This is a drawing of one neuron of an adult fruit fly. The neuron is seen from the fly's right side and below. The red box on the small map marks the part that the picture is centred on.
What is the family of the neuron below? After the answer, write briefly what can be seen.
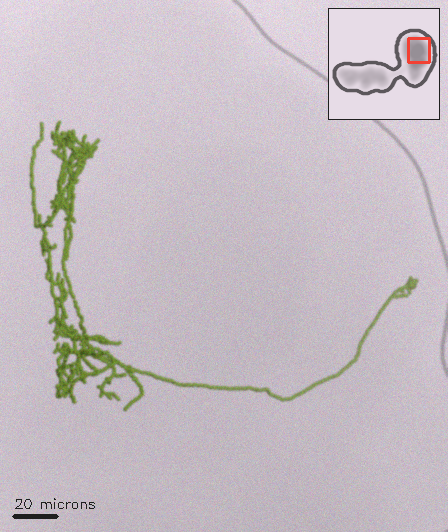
The family is hemilineage WEDd2. This is a central-brain intrinsic neuron. From left to right in the picture it spans about 180 microns. Dozens of branch ends can be seen.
